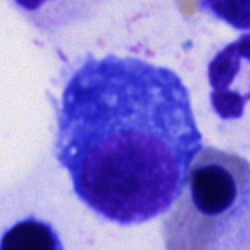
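Plasma cell in the middle of a stained human bone marrow smear, viewed by light microscopy. First, the nuclear chromatin is finely granular and stains reddish-purple. Next, the cytoplasm is abundant and stains deep blue. Third, many small pale spots are scattered through the cytoplasm above the nucleus. Last, fine short projections stick out from the upper left edge of the cell.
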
